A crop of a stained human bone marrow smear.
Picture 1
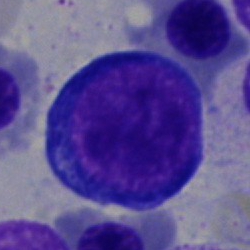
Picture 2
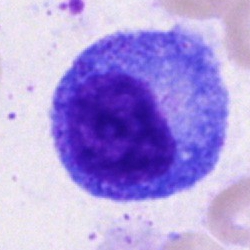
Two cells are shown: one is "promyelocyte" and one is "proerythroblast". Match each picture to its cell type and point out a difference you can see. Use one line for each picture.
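Picture 1 shows a proerythroblast: No distinct granules are seen in the cytoplasm.
Picture 2 shows a promyelocyte: Fine reddish-purple granules are scattered through the cytoplasm.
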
